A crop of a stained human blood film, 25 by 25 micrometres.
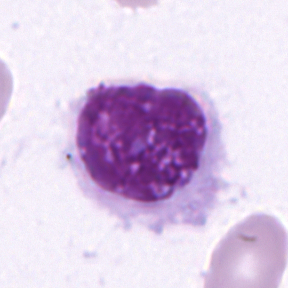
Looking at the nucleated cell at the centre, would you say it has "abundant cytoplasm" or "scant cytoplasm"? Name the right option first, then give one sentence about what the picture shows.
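Scant cytoplasm. The cytoplasm forms a narrow rim that is widest below and to the right of the nucleus.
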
